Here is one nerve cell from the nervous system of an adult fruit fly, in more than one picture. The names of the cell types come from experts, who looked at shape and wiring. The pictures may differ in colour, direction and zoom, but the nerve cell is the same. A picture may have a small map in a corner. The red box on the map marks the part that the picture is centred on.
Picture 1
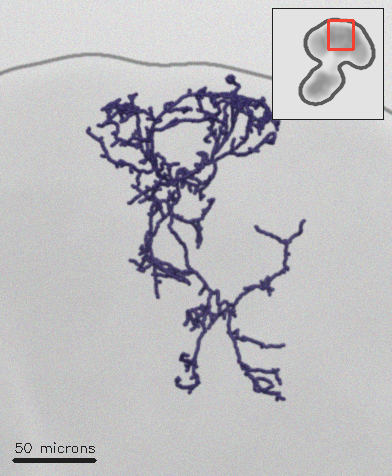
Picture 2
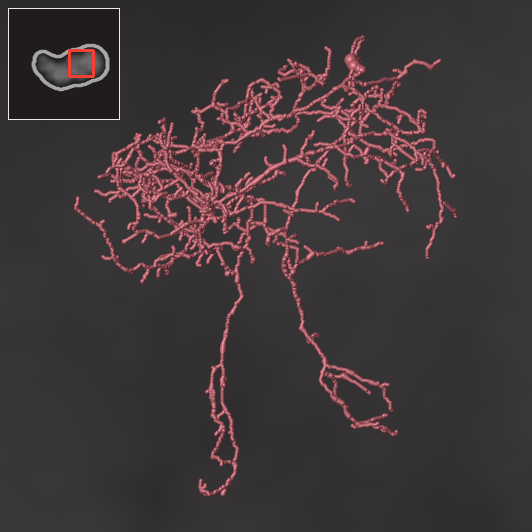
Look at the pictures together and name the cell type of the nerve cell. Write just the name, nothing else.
SMP055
